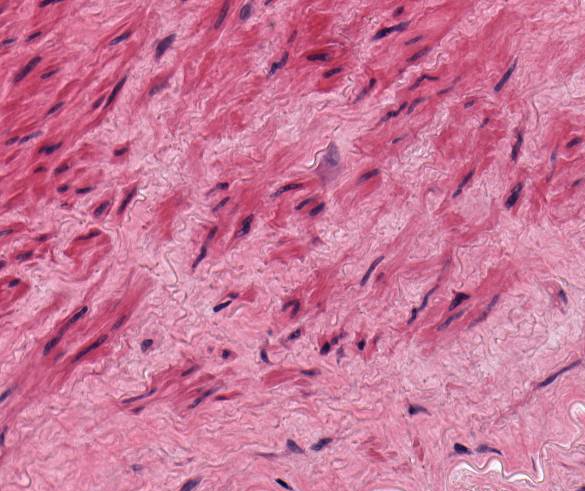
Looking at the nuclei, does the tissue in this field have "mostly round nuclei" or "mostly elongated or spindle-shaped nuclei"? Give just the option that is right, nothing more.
Mostly elongated or spindle-shaped nuclei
